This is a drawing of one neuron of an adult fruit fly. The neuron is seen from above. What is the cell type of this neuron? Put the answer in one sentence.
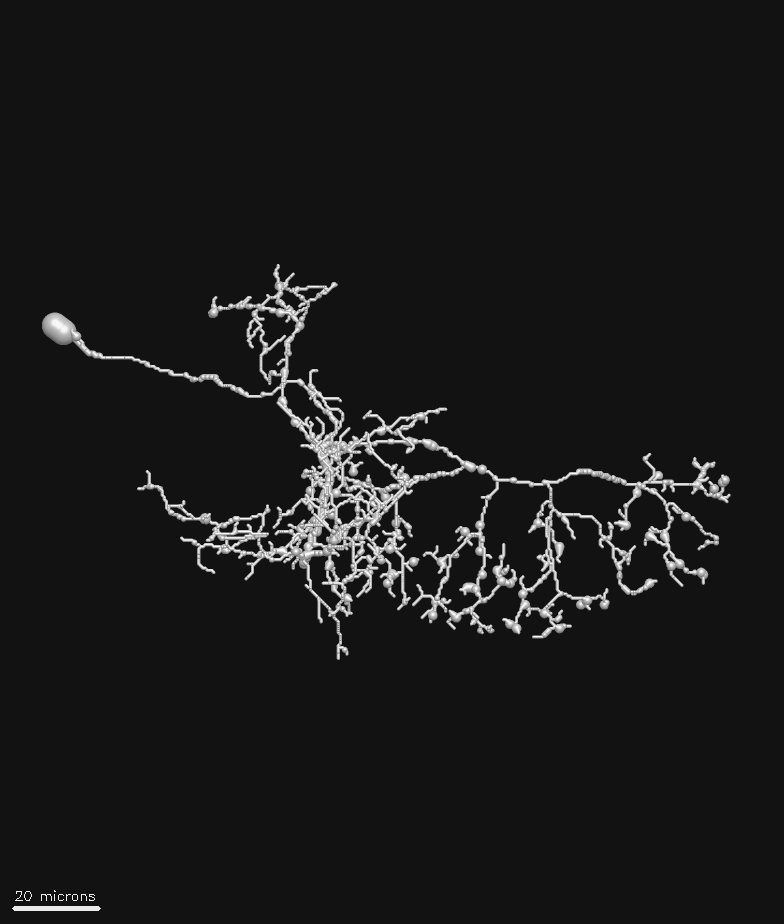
The cell type is FB5AA.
